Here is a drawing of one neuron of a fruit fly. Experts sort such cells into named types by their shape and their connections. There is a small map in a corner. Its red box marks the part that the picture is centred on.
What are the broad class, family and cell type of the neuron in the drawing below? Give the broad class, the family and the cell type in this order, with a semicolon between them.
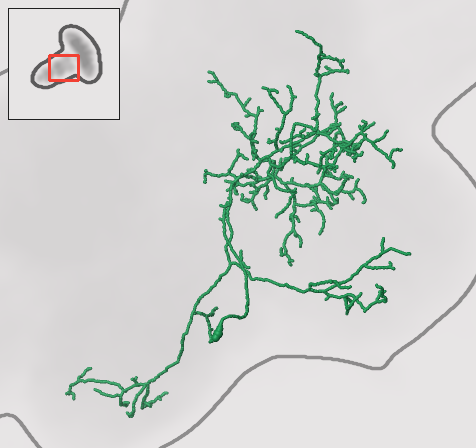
nerve-cord intrinsic neuron; hemilineage 11A; IN11A008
